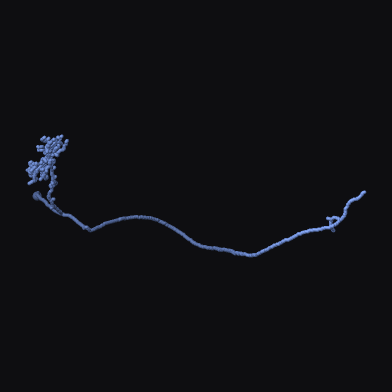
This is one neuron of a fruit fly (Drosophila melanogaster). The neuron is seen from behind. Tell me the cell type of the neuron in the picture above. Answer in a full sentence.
The cell type is MeVP6.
